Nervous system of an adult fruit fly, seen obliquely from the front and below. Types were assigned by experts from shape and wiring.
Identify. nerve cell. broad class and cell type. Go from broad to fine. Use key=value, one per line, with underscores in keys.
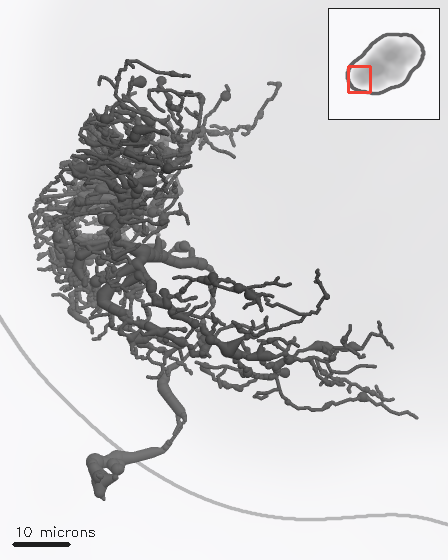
broad_class=sensory neuron entering the nerve cord
cell_type=SNxx08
